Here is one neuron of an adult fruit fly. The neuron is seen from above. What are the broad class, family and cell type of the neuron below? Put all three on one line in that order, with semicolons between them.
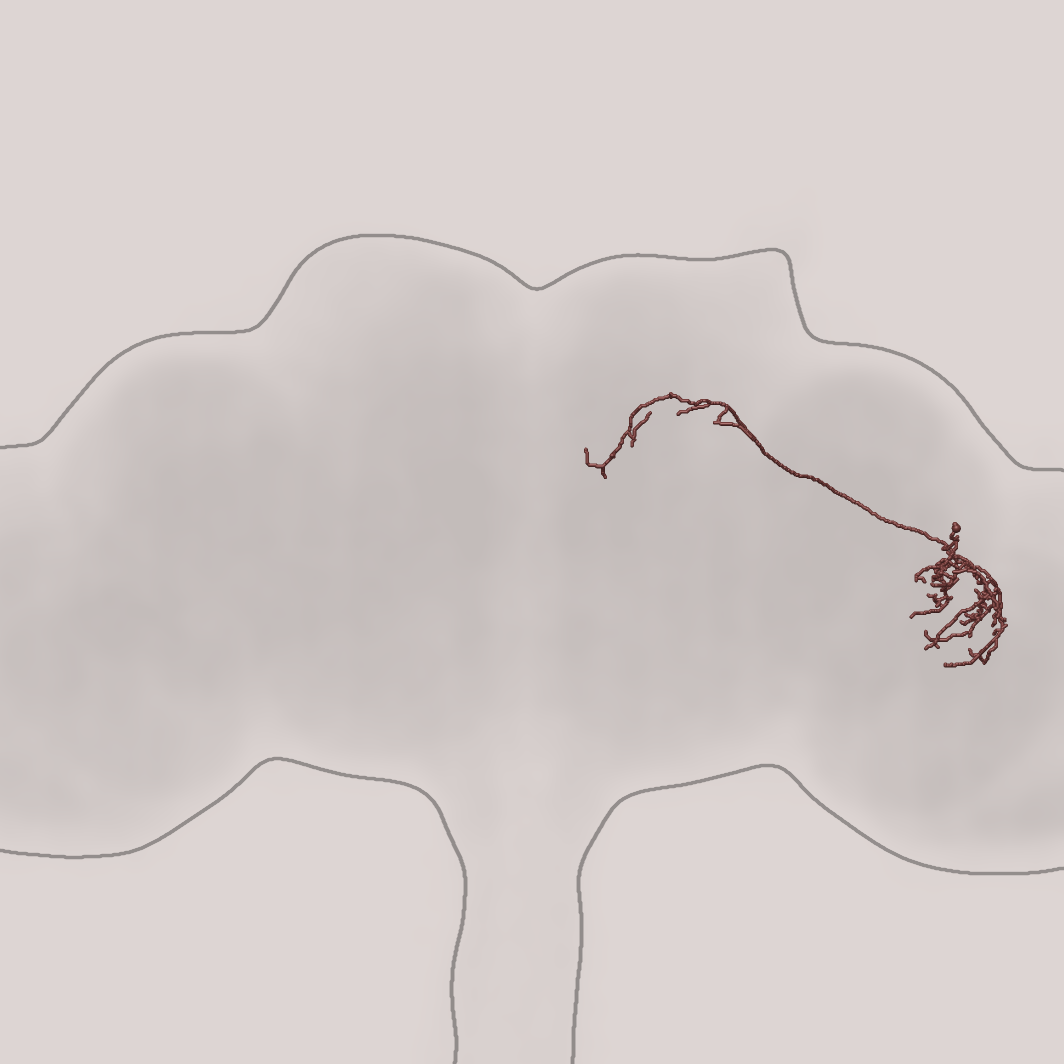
central-brain intrinsic neuron; hemilineage LHl2_dorsal; LHAD1b4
